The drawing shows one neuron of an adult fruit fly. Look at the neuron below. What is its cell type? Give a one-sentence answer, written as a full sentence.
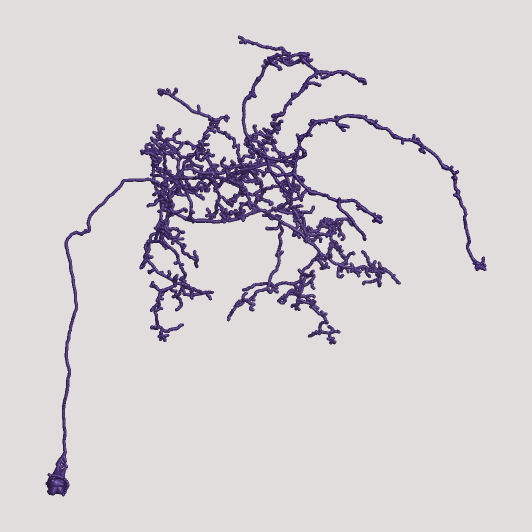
The type assigned to this neuron is AVLP320_a.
